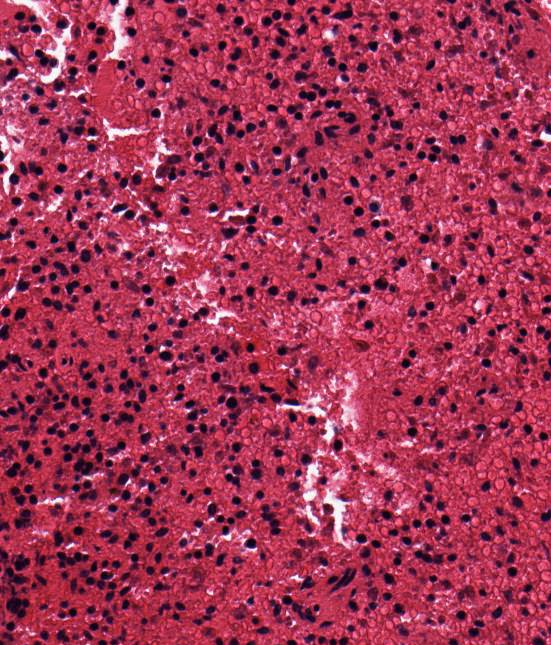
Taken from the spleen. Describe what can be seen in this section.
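Notice that the cells make one diffuse, solid sheet across the whole field, with no lobules or organised units. The nuclei are small, round and dark-staining, and fairly uniform in size. Between them, the tissue stains a strong pink-red everywhere. The nuclei lie more crowded on the left and lower left than in the upper right.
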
